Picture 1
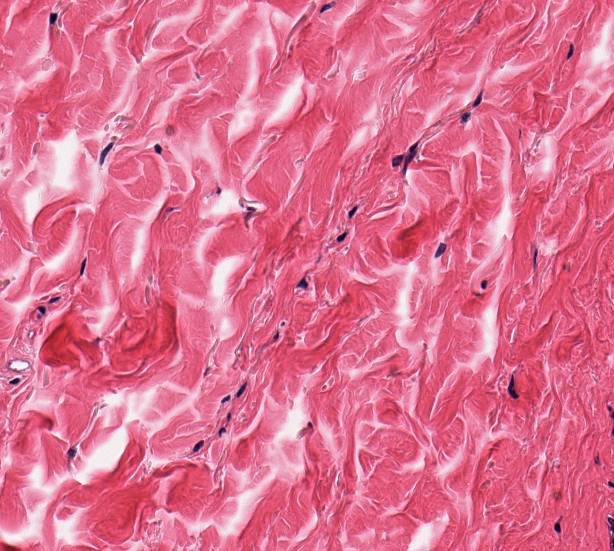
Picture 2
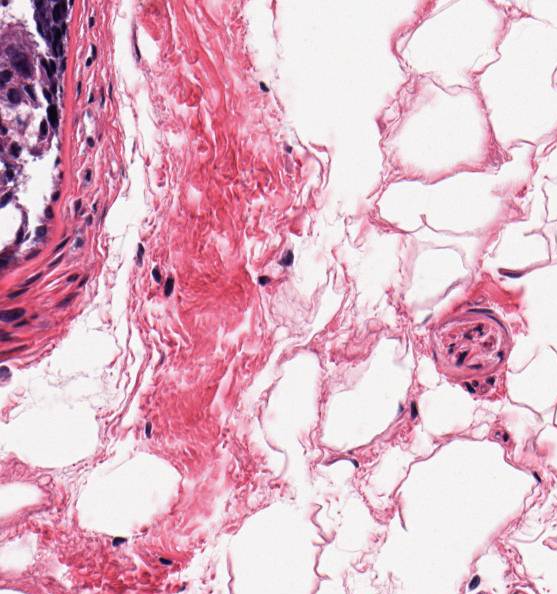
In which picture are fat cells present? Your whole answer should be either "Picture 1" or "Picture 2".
Picture 2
